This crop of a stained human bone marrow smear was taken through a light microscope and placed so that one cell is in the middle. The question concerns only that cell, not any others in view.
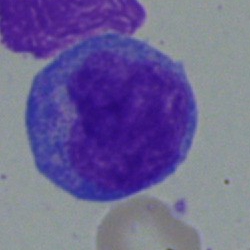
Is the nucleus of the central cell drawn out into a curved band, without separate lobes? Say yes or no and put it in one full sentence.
No, it is a compact round or oval mass that the nucleus forms.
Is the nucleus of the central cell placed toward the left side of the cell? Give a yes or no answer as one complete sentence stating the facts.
No, the nucleus is shifted toward the right rather than the left.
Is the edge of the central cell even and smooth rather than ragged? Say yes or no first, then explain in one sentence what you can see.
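Yes. The cell outline is round with a smooth edge.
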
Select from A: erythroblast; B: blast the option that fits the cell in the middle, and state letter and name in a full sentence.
Option B stands as correct, the central cell being a blast.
